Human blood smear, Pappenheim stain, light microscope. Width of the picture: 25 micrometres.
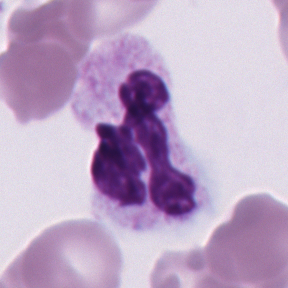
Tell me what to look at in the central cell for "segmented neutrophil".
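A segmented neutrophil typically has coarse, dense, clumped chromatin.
Here the chromatin is dark purple and densely clumped, which goes with the name.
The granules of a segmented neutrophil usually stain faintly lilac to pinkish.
The fine, small pink-violet granules scattered evenly through this cytoplasm agree with that. No nucleoli are visible in the nucleus, and the cytoplasm shows no vacuoles. None of these features runs against the name segmented neutrophil.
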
